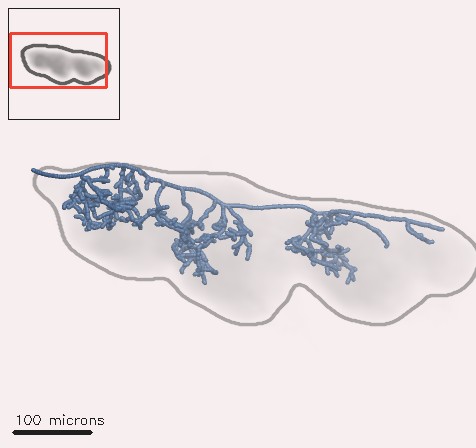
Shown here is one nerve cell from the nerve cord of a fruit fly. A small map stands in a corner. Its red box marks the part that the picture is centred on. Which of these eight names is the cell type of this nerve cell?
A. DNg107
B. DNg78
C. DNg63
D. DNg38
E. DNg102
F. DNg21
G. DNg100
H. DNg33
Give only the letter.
G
